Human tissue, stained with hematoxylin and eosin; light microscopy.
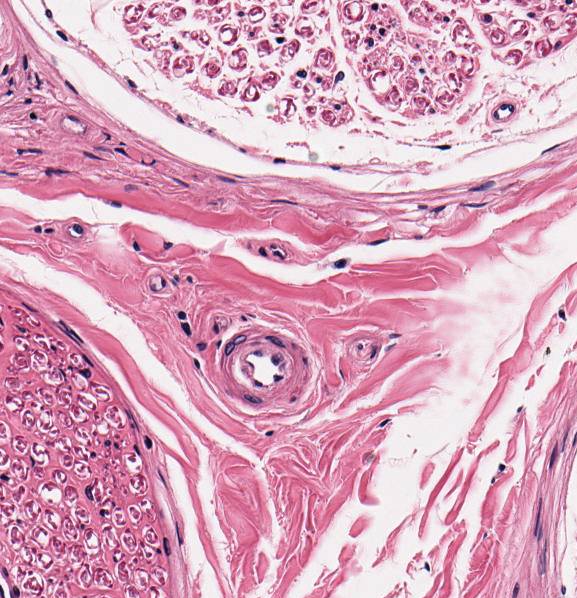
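Tibial nerve: two large cross-sectioned bundles of tightly packed small round profiles, along the top edge and lower left. Each profile has a central pink dot within a pale clear ring. Each bundle's thin layered sheath holds flattened, elongated nuclei running parallel to its edge.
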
